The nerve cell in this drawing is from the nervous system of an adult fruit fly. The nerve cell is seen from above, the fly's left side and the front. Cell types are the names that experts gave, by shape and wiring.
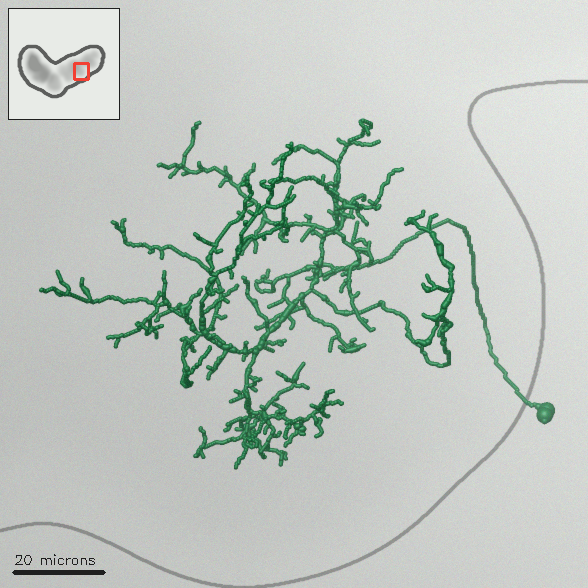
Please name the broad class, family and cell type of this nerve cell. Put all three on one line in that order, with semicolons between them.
nerve-cord intrinsic neuron; hemilineage 20A.22A; IN20A.22A042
